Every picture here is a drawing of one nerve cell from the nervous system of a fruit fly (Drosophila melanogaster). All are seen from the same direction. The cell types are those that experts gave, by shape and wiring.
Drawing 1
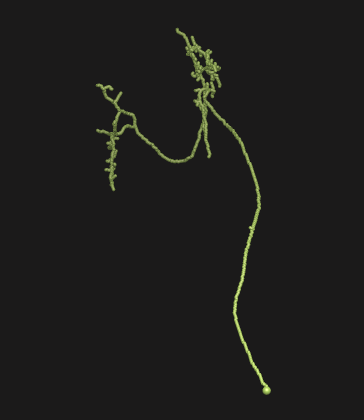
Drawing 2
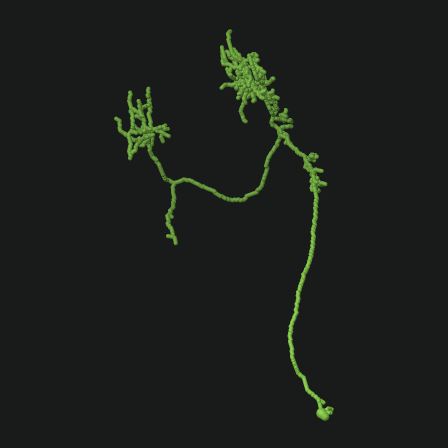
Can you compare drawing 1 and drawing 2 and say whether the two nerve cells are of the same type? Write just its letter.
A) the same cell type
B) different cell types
B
